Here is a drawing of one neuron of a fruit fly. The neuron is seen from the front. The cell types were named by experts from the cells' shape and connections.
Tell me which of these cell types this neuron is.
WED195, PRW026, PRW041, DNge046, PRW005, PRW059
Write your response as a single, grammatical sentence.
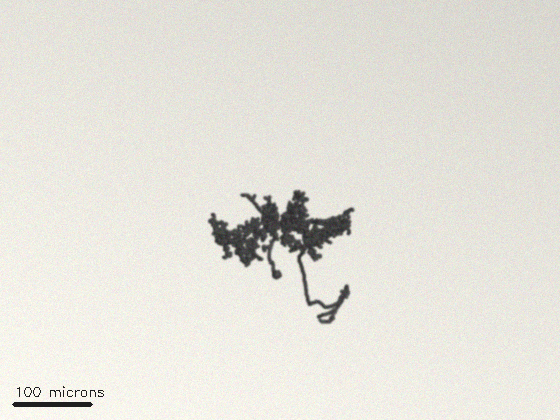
Typed by cell type, the neuron is DNge046.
